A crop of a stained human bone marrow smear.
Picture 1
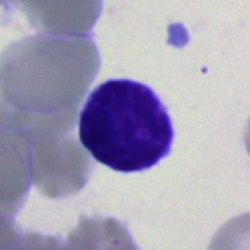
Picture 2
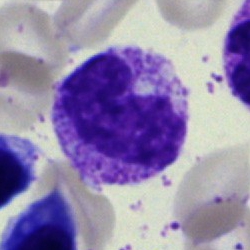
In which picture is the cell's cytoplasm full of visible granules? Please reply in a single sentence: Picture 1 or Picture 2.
The cytoplasm of the cell shown in picture 2 carries many visible granules.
